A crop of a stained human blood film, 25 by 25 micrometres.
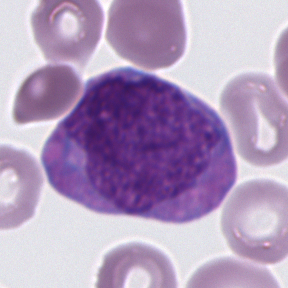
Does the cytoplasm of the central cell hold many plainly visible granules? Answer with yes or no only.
No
